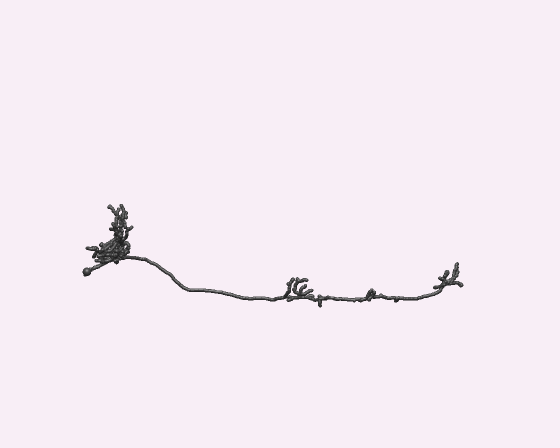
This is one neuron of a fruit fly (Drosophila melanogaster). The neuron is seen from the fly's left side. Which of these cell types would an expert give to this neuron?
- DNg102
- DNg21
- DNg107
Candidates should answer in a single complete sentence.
This neuron has been assigned cell type DNg107.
